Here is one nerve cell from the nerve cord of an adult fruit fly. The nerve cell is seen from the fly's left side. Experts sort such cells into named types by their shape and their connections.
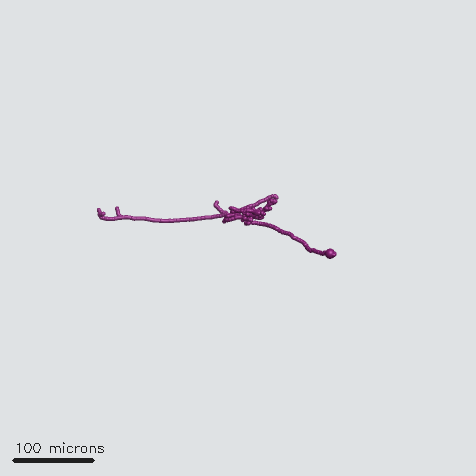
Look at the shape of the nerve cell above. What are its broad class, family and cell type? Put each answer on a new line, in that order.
nerve-cord intrinsic neuron
hemilineage 08B
IN08B008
